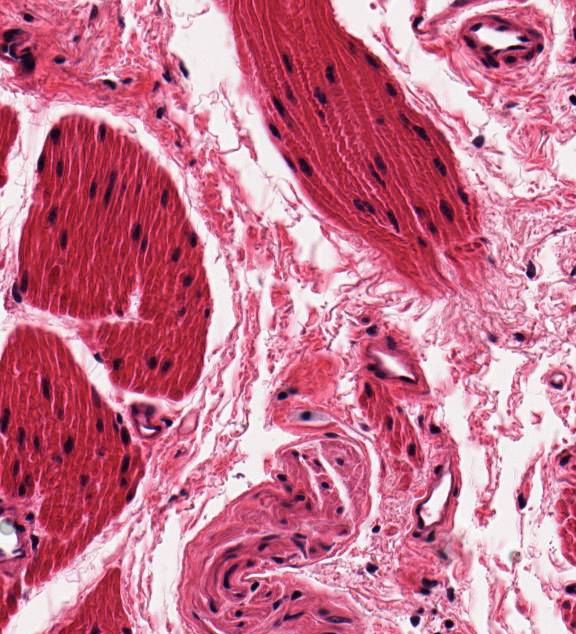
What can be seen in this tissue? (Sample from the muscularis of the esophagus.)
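First, large bundles of deeply eosinophilic muscle fibres occupy the left side and top centre. Second, the top-centre bundle runs obliquely from the top edge down towards the right. Third, many elongated, dark-staining nuclei lie scattered among the muscle fibres. Finally, at bottom centre sits a rounded structure of concentrically whorled spindle cells with elongated nuclei.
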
